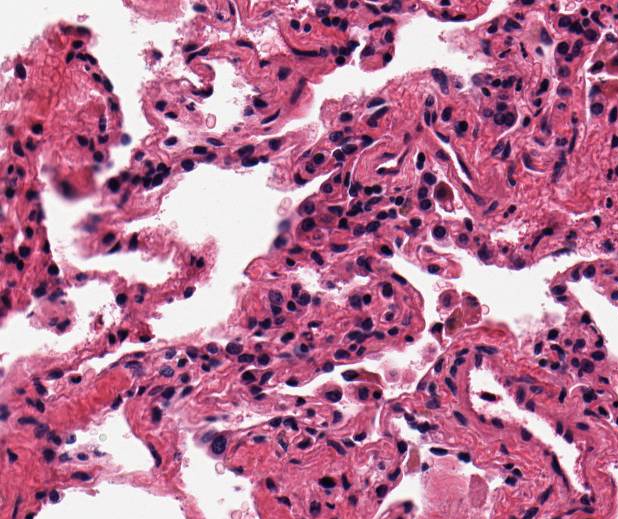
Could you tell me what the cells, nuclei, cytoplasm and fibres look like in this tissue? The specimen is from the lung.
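The tissue forms bands crowded with many small dark nuclei. Where the bands face empty spaces, their edges are lined in many places by flattened cells with elongated nuclei. No glands or follicles are present in the field.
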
